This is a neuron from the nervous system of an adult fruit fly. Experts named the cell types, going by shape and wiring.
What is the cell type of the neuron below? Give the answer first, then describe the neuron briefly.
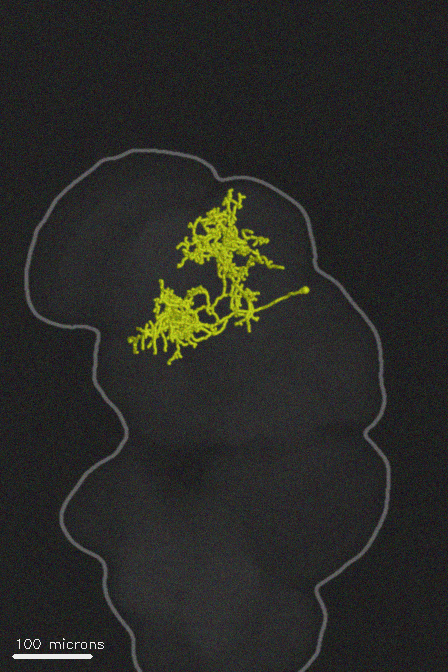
Its cell type is PPM1201. It is a central-brain intrinsic neuron. By the scale bar it is about 250 microns wide in this view. In this view it is about as wide as it is tall.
